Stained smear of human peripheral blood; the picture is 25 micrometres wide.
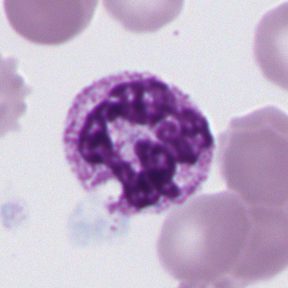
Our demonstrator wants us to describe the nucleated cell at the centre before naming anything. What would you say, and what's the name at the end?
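The outline of the cell is roughly round. Its nuclear lobes curve around a central patch of pale granular cytoplasm, and no nucleoli are visible. Fine pinkish-violet granules fill the cytoplasm evenly. The cell is a segmented neutrophil.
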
